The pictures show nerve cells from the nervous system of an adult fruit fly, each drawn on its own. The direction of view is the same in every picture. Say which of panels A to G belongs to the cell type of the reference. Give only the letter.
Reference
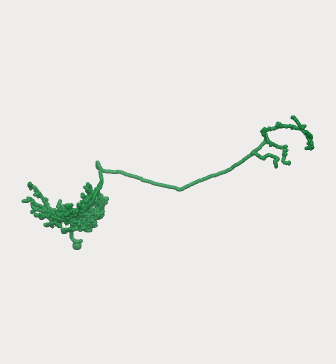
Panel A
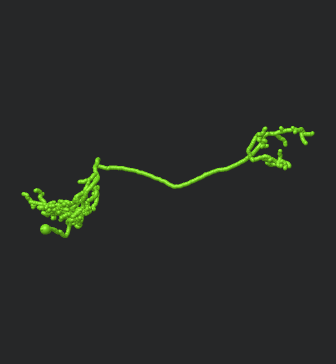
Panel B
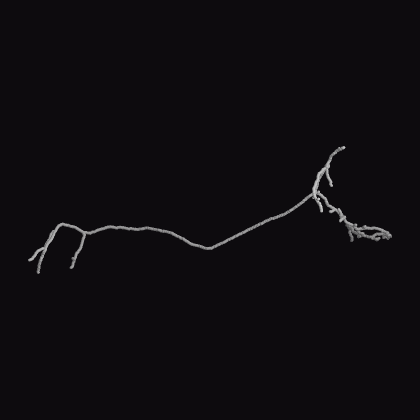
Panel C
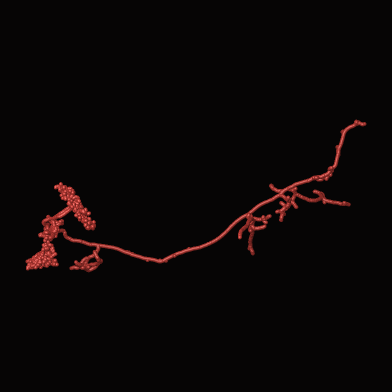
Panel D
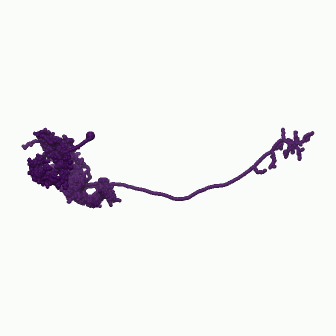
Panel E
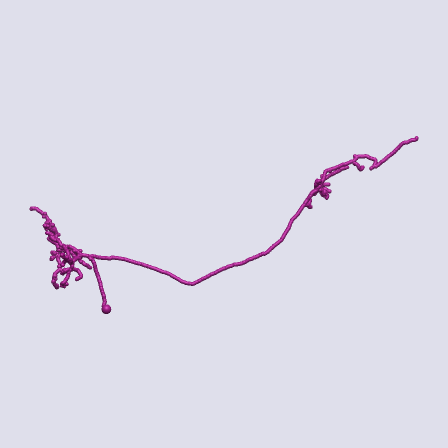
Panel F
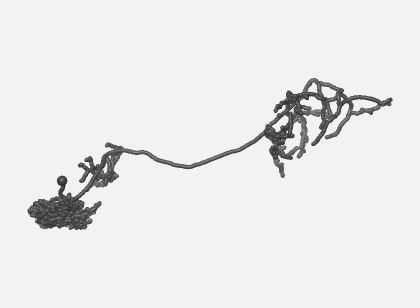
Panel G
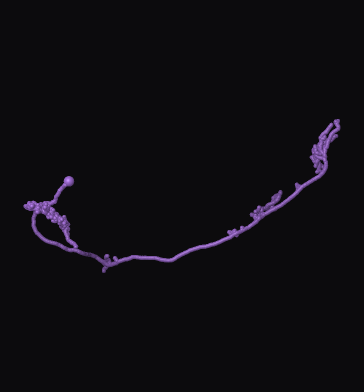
A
